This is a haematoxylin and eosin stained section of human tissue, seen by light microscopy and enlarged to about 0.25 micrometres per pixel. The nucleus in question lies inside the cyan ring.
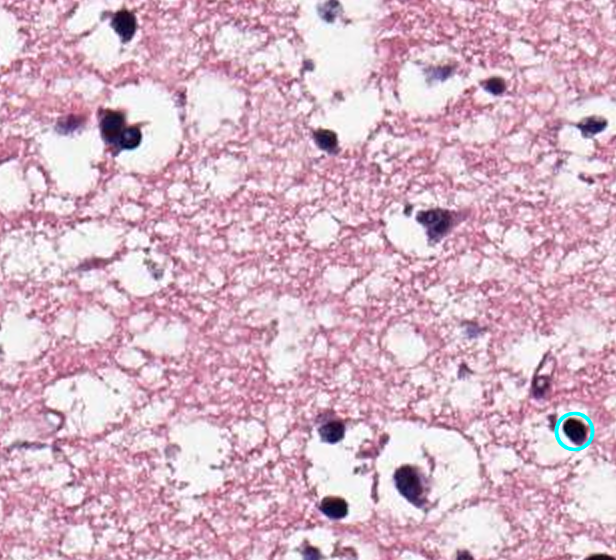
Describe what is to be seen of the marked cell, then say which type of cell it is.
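The nucleus is round to slightly oval, with a smooth, sharply defined edge. The nucleus is evenly and densely dark throughout, with no internal detail visible. No stained cytoplasm is visible around the nucleus; it sits within a clear, empty-looking space. A small dark fragment lies just to the left of the nucleus, within the same clear space. The cell lies in a pink, finely vacuolated fibrillar background. It is an oligodendrocyte.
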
